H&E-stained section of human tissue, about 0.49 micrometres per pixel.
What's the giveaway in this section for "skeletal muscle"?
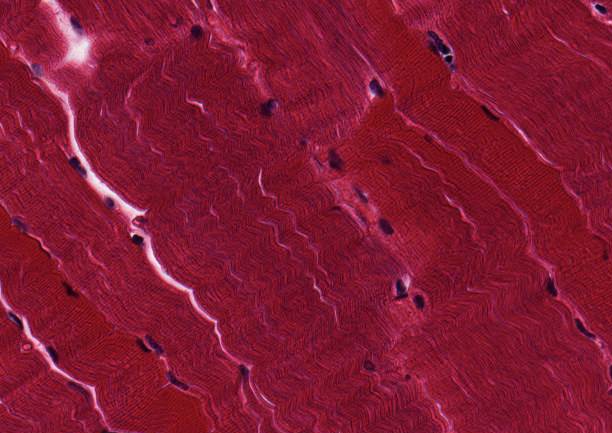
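Looking at this section of skeletal muscle, the fibre cytoplasm takes up eosin as a deep, even red. The nuclei sit at the edges of the fibres, not in their centres. They're small and dark-staining, oval to elongated in shape. And there aren't many of them, set against the large expanse of fibre cytoplasm.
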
